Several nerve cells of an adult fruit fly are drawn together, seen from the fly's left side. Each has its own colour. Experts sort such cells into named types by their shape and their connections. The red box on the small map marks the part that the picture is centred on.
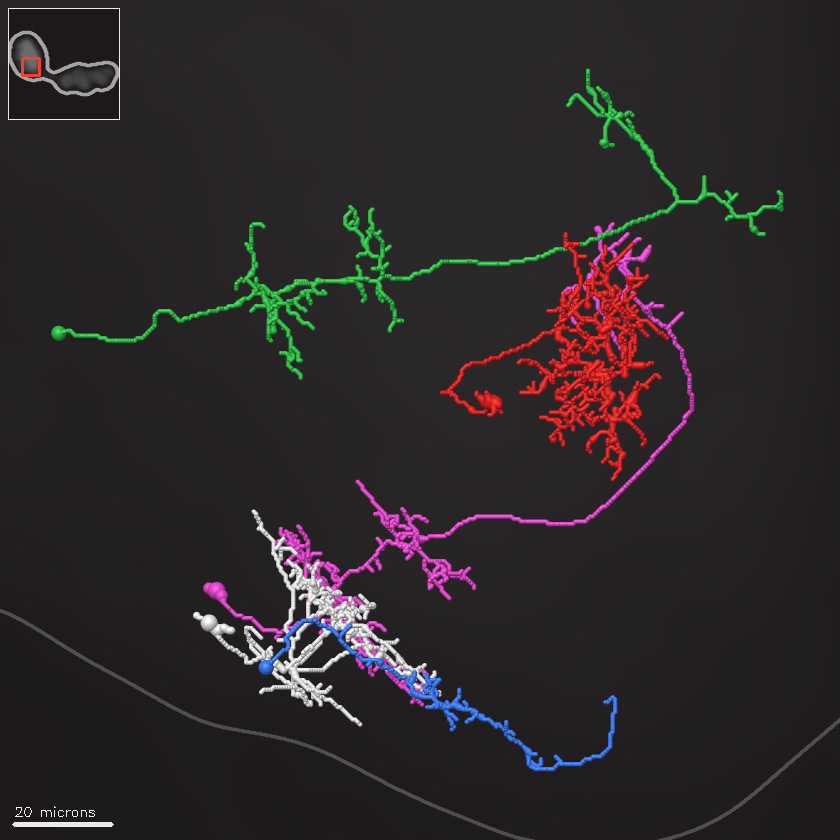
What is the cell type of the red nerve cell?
Dm12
